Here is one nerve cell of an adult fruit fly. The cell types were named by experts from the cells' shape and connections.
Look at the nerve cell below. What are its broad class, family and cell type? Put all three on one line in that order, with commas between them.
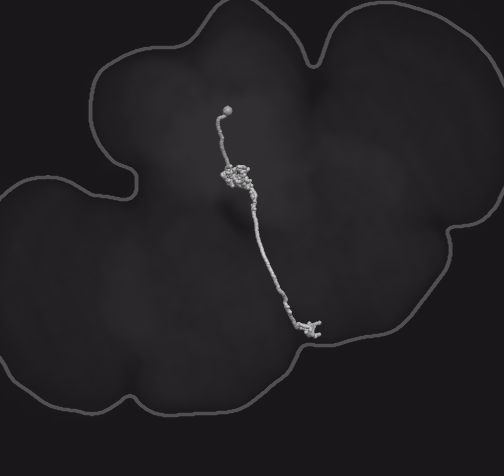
central-brain intrinsic neuron, hemilineage LB5, PRW037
